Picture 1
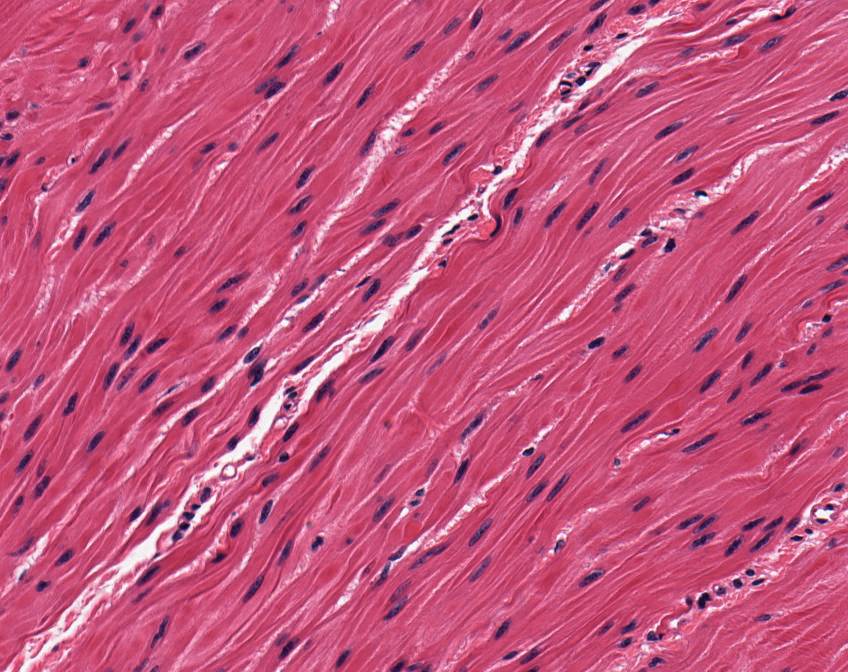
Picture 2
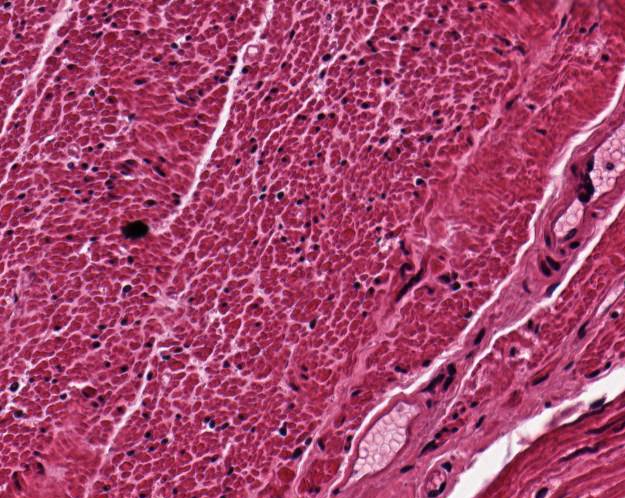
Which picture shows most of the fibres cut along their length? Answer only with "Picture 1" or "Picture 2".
Picture 1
